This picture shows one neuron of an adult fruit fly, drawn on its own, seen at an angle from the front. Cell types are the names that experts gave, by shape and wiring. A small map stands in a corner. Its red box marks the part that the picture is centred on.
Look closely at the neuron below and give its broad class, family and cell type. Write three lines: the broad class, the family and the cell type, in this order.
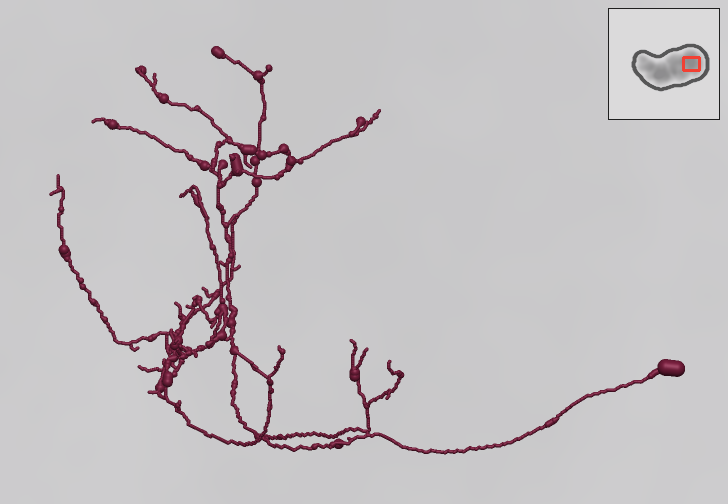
central-brain intrinsic neuron
hemilineage LALa1_posterior
PLP063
